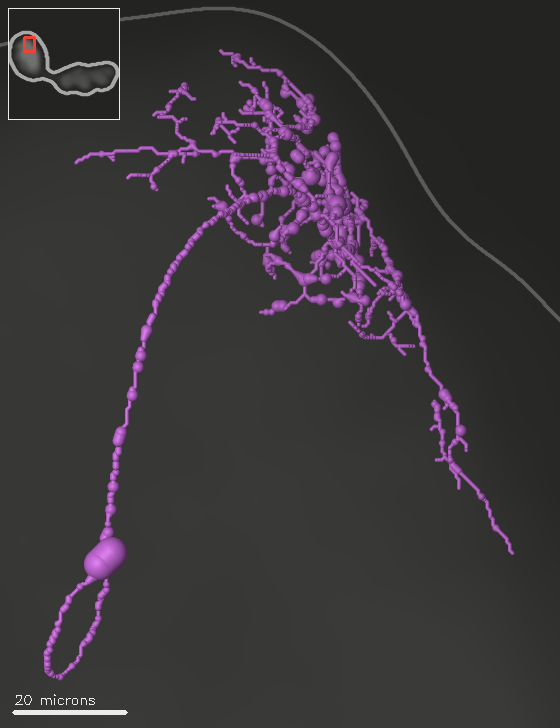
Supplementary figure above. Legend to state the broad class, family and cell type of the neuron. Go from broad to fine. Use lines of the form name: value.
broad class: central-brain intrinsic neuron
family: hemilineage SLPav2
cell type: SLP001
